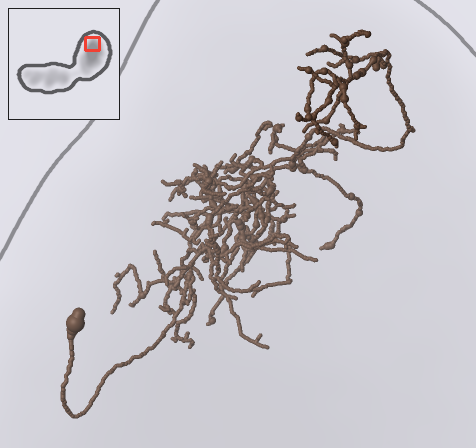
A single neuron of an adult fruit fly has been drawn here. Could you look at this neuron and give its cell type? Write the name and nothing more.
SLP405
